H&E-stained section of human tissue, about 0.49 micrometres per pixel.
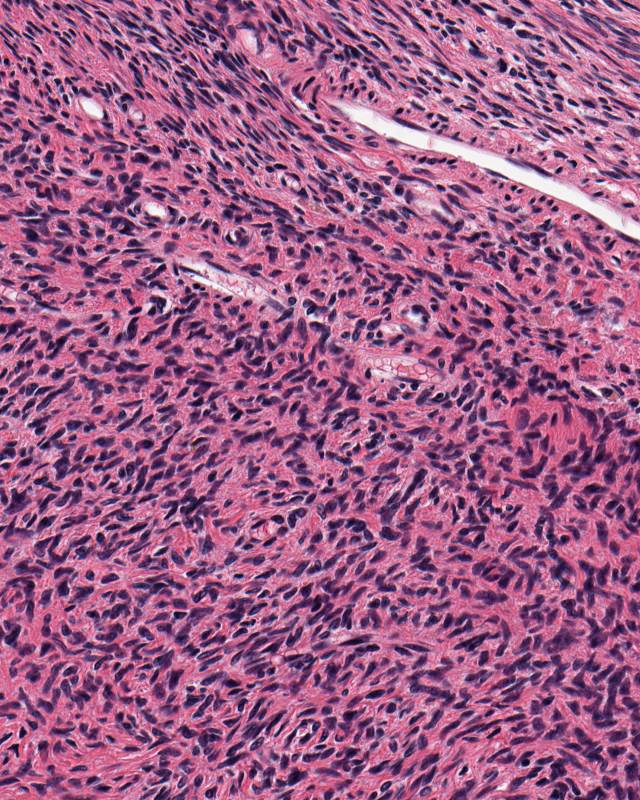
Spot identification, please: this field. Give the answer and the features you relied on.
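The field shows ovarian cortex. Densely packed spindle-shaped cells fill the whole field, their nuclei dark-staining and elongated to oval.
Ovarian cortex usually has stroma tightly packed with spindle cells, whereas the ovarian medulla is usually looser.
In the lower half the cells form short interlacing bundles with no single direction.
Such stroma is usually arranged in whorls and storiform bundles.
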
